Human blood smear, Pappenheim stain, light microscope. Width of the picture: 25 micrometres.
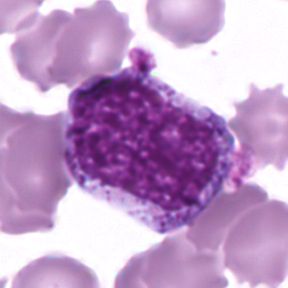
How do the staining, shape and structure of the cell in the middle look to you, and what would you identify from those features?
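That middle one has a single unlobed nucleus and a pale rim of cytoplasm, widest at the lower left, with scattered purple granules in it. There's also a small knob sticking out from the top edge. It's a myelocyte.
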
